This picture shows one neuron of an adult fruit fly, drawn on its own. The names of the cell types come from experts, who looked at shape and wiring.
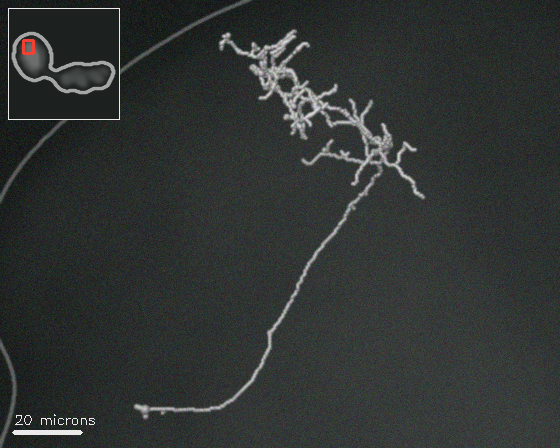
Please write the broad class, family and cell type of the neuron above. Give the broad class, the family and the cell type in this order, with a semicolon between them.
central-brain intrinsic neuron; hemilineage SLPal5; SIP005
